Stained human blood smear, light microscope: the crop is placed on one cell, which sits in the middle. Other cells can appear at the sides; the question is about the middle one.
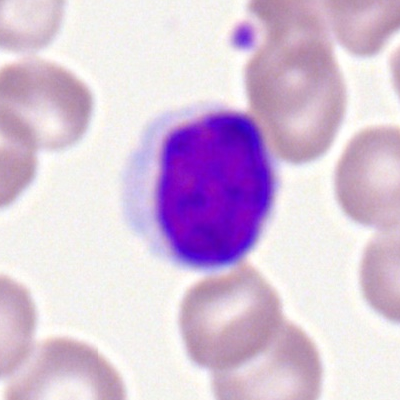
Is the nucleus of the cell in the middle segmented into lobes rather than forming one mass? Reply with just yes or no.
No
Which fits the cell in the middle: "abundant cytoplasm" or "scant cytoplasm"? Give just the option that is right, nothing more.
Scant cytoplasm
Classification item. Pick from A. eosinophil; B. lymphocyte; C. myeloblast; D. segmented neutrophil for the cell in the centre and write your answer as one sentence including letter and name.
Since the cell in the centre is a lymphocyte, the correct option is B.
